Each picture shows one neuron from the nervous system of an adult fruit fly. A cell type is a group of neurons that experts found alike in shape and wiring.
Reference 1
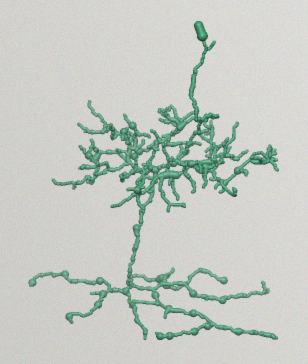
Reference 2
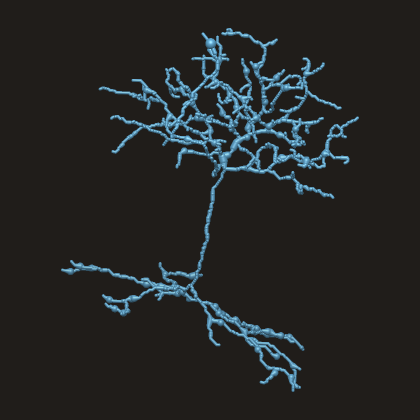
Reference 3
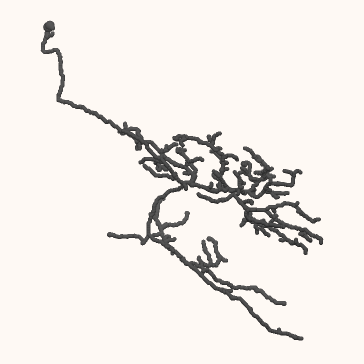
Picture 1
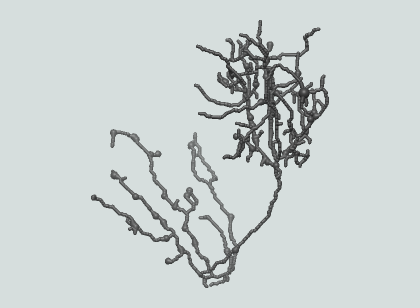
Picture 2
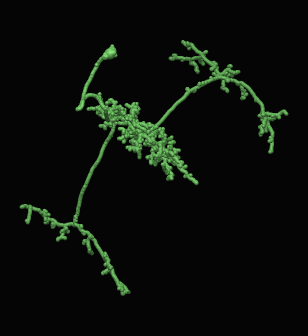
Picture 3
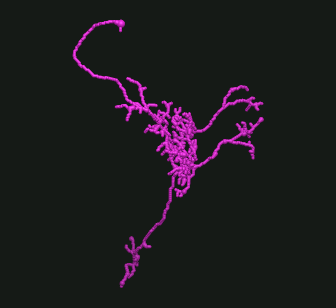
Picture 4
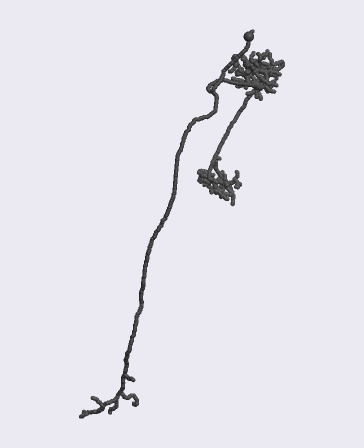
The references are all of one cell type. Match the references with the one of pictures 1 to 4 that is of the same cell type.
1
